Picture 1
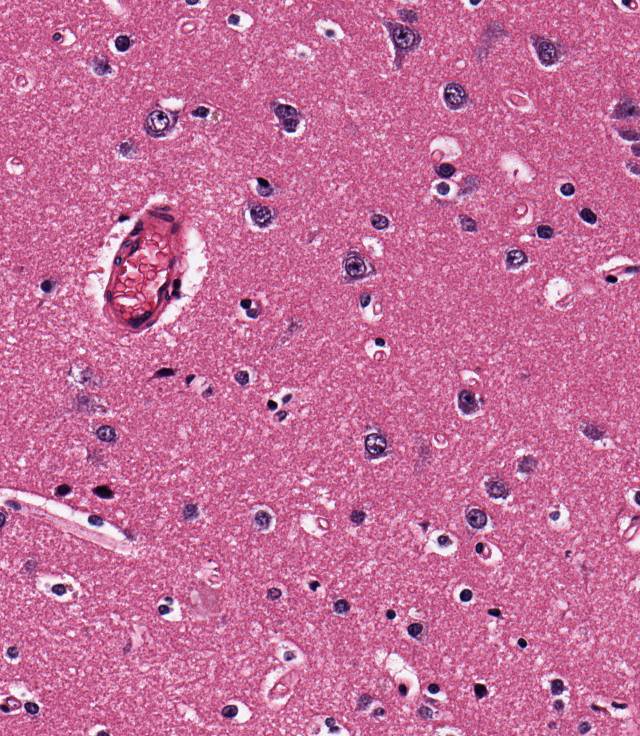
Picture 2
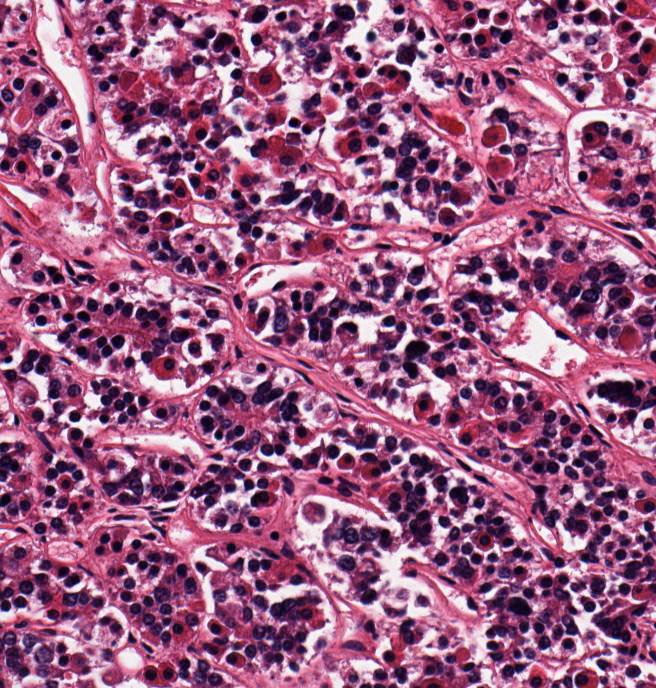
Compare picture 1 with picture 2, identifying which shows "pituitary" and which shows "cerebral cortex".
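Identification: picture 1, cerebral cortex; picture 2, pituitary. Picture 1: finely granular pink neuropil throughout, cells scattered singly, no epithelium or glands. Picture 2: cells grouped in rounded nests and cords, each framed by thin fibrous septa. Cortex: scattered neurons with round, pale vesicular nuclei and a distinct dark nucleolus.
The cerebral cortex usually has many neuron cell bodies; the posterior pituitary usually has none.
Cortex also: small dark round nuclei, no visible cytoplasm, consistent with glial cells, scattered throughout and outnumbering the neurons. Pituitary: cells with plump, bright red eosinophilic cytoplasm lie singly and in small groups across the field, beside many cells in the same nests with pale, poorly stained cytoplasm. Pituitary nuclei: mostly small, round, darkly stained, little variation in size. Cortex, upper left: oval vessel filled with red blood cells inside a clear empty halo.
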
